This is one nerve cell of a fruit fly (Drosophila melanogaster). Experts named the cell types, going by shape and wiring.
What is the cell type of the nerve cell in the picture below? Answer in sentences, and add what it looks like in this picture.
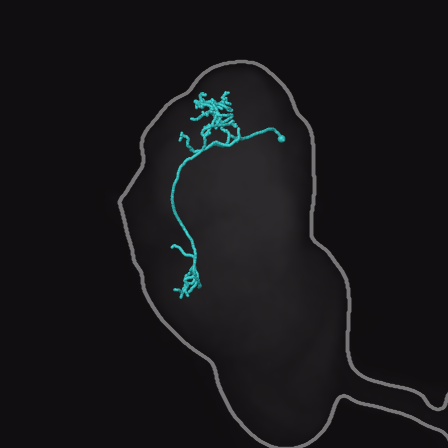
The cell type is SMP258. This is a central-brain intrinsic neuron. In this view it is taller than it is wide.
